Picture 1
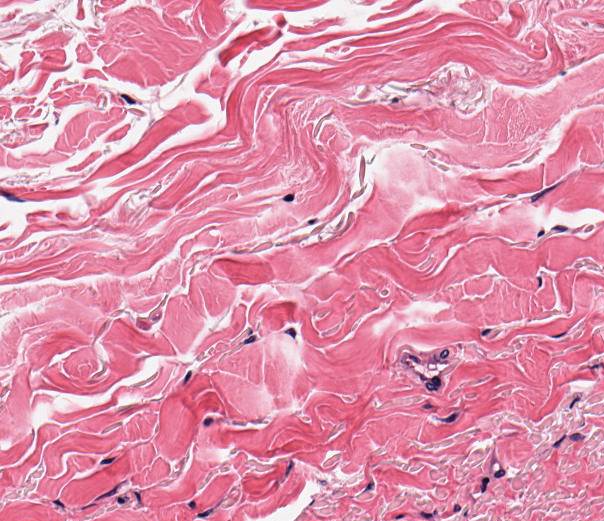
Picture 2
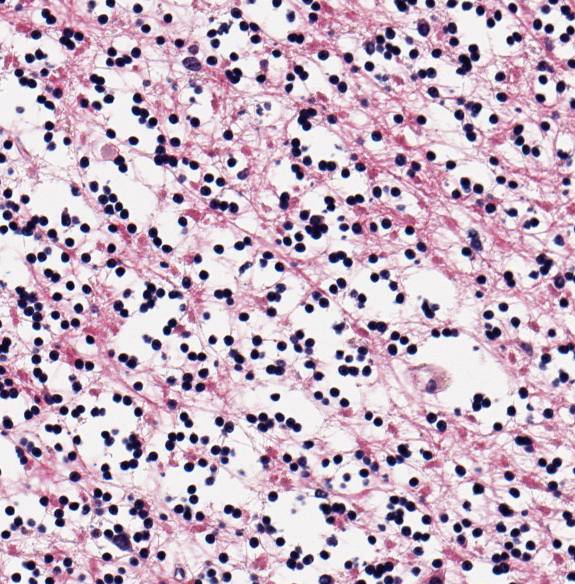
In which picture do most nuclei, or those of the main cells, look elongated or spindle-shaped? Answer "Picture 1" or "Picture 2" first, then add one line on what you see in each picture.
Picture 1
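Picture 1: The cells are sparse fibroblasts with small, dark, elongated nuclei lying between the collagen bundles.
Picture 2: Most of the field is crowded with small, round, uniformly dark-staining nuclei.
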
